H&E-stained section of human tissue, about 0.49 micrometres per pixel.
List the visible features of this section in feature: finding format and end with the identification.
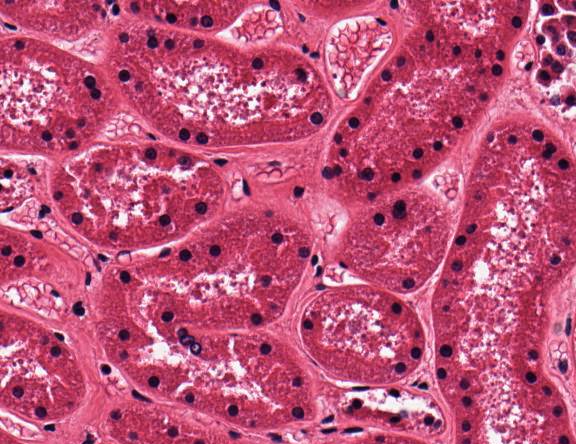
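Field: closely set tubules in round, oval and elongated profiles
Nuclei: one round, dark nucleus per lining cell, in a row toward each tubule's outer edge
Cell borders: not discernible, so cytoplasm looks continuous around each tubule
Smaller profiles: a few, such as at top centre and left edge, with pale honeycomb-like cytoplasm
Name: renal cortex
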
